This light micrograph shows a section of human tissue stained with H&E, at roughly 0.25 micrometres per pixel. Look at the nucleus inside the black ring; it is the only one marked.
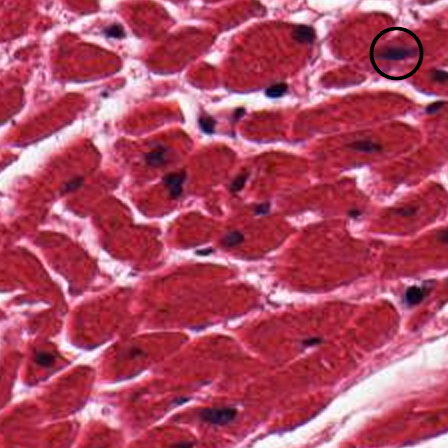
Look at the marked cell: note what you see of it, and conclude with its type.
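The nucleus is elongated and dark, and lies in the middle of the cell. The cytoplasm is abundant and deep red, filling the cell on every side of the nucleus. It lies among closely packed fibres that are cut across or obliquely. It is a cardiomyocyte.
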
